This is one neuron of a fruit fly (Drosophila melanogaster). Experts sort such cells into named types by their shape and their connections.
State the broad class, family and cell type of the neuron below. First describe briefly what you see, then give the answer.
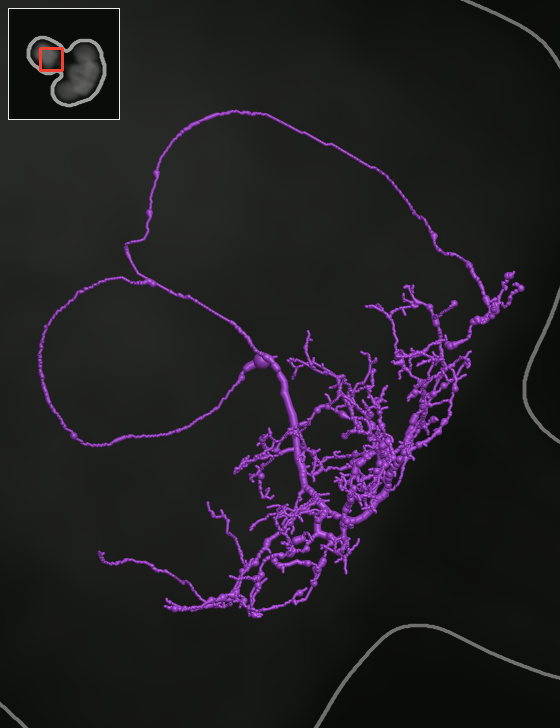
The cell body can be seen in the middle of the picture. As drawn here it is about as wide as it is tall. Its broad class is nerve-cord intrinsic neuron. Its family is hemilineage 19B. The cell type is IN19B043.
